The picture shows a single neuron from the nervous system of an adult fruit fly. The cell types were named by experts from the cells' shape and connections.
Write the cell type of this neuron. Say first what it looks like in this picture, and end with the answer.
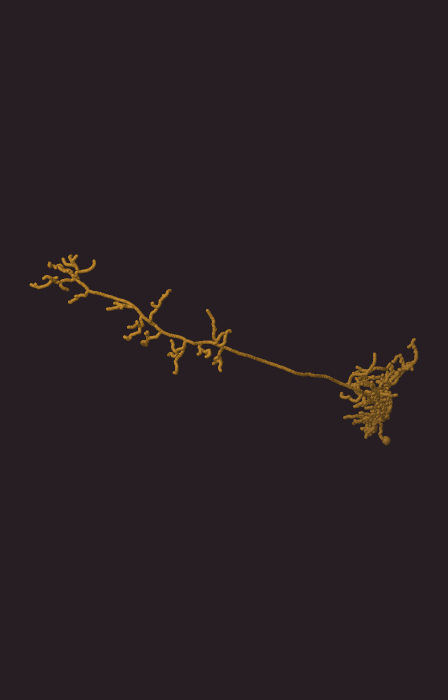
As drawn here it is wider than it is tall. Its broad class is descending neuron. Its cell type is DNde001.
